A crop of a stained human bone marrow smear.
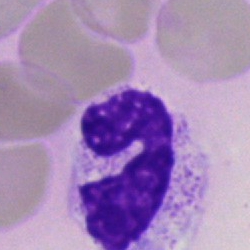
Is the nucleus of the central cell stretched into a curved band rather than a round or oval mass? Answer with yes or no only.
Yes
